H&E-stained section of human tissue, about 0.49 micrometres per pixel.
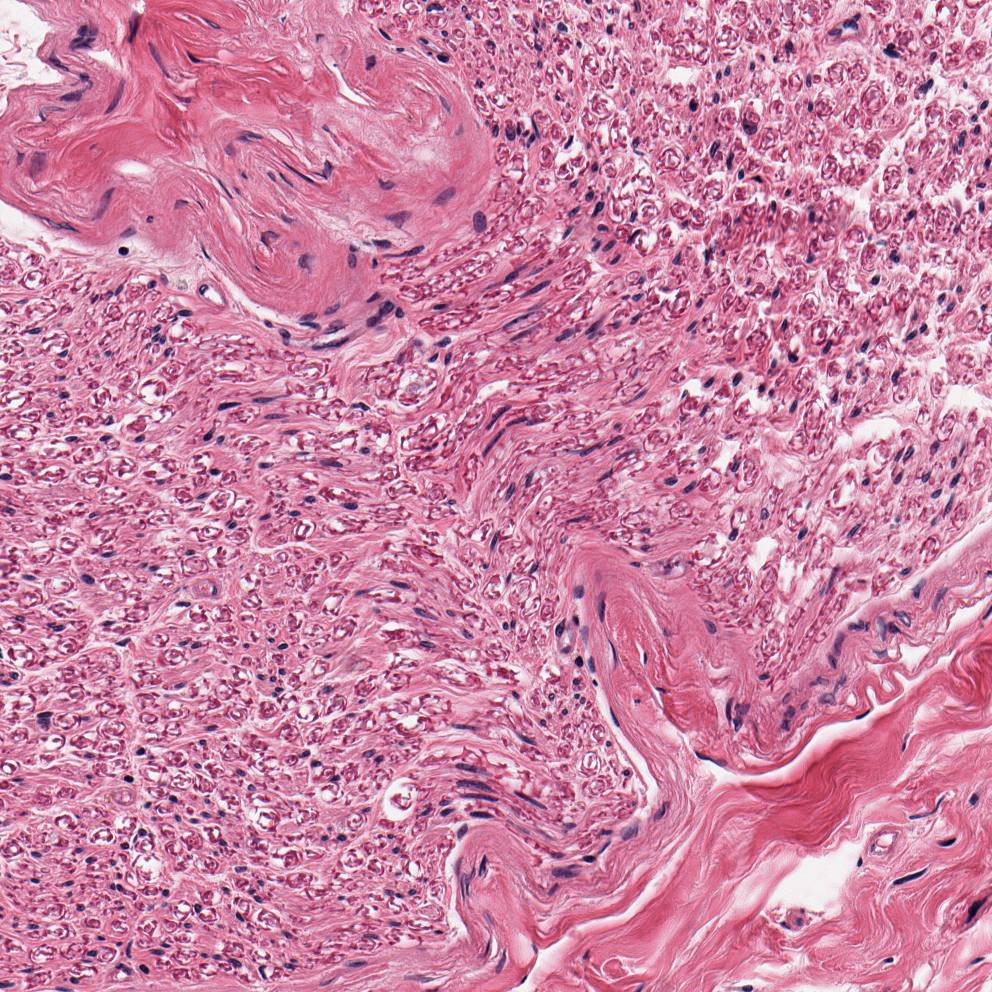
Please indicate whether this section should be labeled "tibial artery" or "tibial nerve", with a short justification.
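This is tibial nerve. First point: closely packed small fibre profiles fill most of the field, and through its middle runs a strip of fibres cut lengthwise as wavy elongated strands.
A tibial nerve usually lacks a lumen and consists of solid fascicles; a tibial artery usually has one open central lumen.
Sparse small dark-blue nuclei lie between the fibres.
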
